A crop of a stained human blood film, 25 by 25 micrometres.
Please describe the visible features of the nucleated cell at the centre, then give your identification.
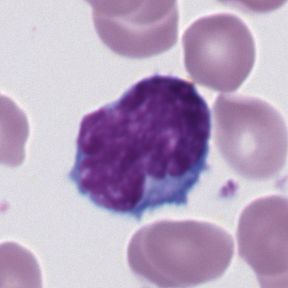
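Outline irregular, not smoothly round. Cell edge with short, fine, ragged projections, most evident along lower left border. Nucleus fills about 80% of cell area, notched on its lower right side. Chromatin dark purple, coarsely clumped, paler streaks between clumps. Monocyte.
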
